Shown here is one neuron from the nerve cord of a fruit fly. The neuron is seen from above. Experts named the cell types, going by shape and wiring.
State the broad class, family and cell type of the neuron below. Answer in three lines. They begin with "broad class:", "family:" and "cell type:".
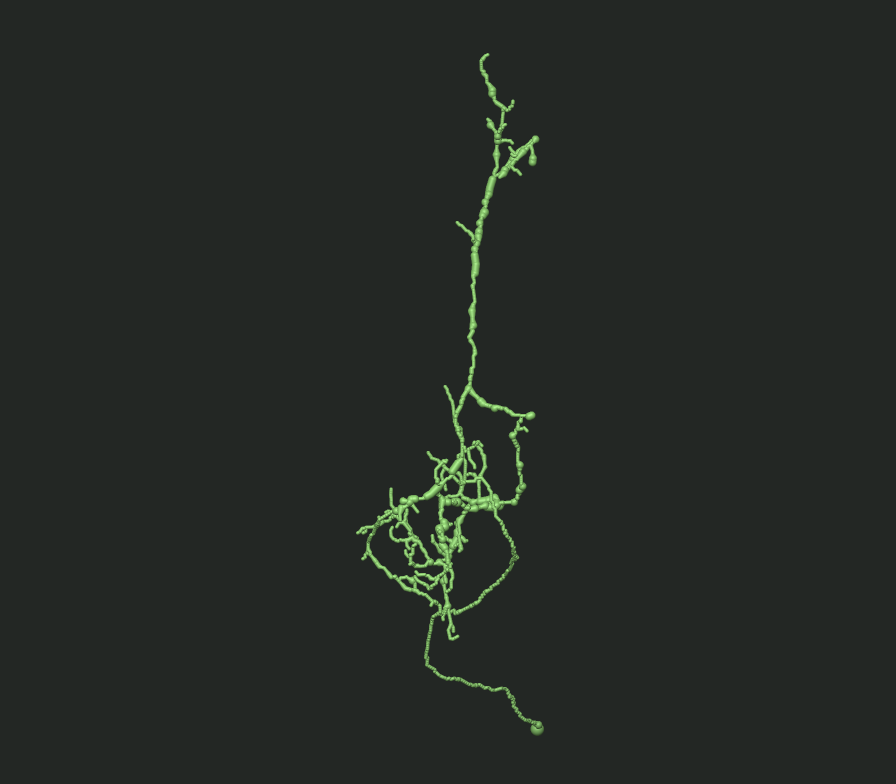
broad class: nerve-cord intrinsic neuron
family: hemilineage 03B
cell type: IN03B069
